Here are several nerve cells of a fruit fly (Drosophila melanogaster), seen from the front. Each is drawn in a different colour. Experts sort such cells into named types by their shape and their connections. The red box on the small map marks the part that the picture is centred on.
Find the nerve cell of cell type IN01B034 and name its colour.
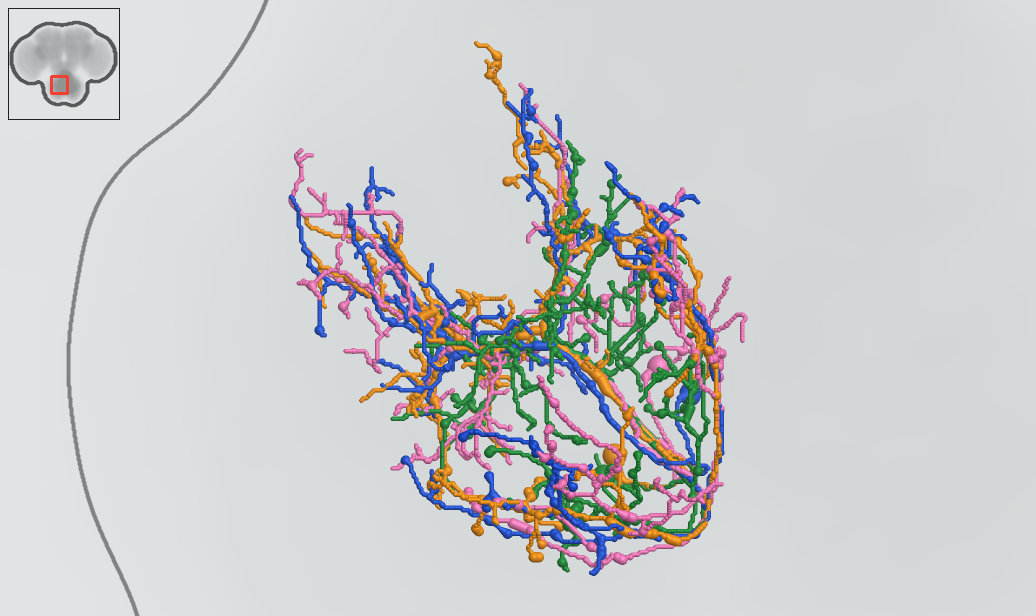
pink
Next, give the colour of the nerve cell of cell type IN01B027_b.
blue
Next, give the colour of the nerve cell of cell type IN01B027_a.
orange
